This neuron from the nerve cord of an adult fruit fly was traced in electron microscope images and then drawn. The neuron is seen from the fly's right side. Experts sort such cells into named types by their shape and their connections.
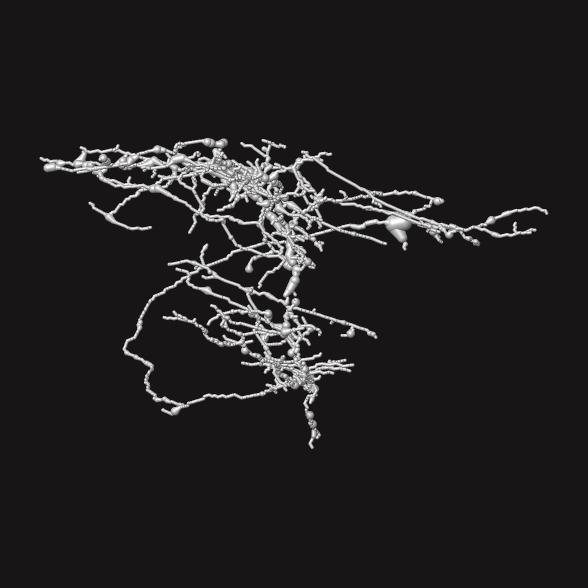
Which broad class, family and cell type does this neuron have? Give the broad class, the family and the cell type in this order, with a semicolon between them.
nerve-cord intrinsic neuron; hemilineage 11A; IN11A026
